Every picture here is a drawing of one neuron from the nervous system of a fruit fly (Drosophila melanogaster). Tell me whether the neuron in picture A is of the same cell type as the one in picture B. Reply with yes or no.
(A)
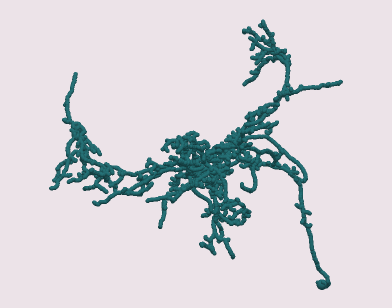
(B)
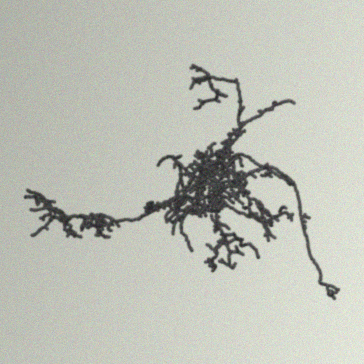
yes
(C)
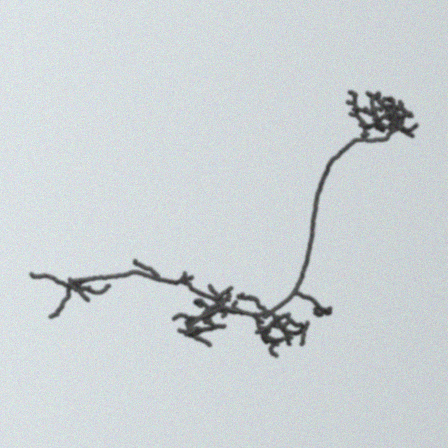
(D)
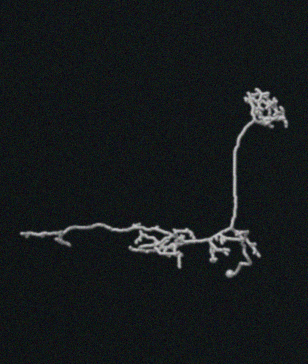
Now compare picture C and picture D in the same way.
yes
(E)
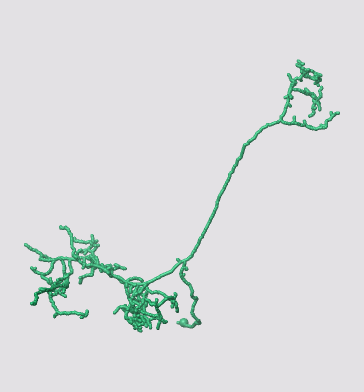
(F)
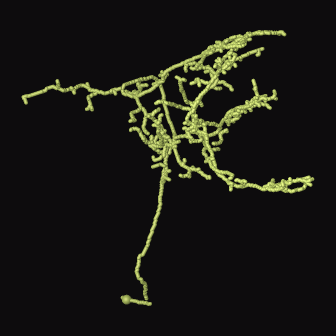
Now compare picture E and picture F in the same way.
no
